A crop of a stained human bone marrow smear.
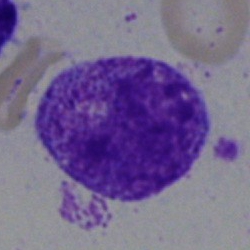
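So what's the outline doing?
It's rounded to oval.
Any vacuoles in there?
No clear ones, though the picture is slightly blurred.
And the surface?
No blebs or projections on it.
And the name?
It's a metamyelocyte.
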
